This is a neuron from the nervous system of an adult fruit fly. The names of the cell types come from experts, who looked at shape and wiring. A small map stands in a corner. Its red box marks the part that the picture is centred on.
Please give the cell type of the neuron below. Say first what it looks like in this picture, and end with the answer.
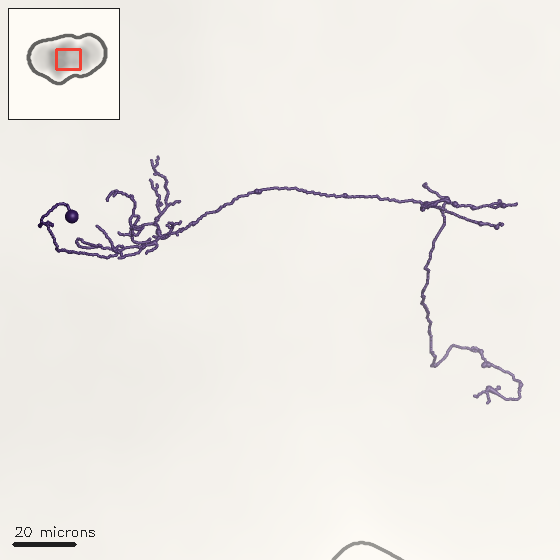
Its cell body lies on the left of the picture. From left to right in the picture it spans about 160 microns. This is a central-brain intrinsic neuron. Its cell type is LAL093.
